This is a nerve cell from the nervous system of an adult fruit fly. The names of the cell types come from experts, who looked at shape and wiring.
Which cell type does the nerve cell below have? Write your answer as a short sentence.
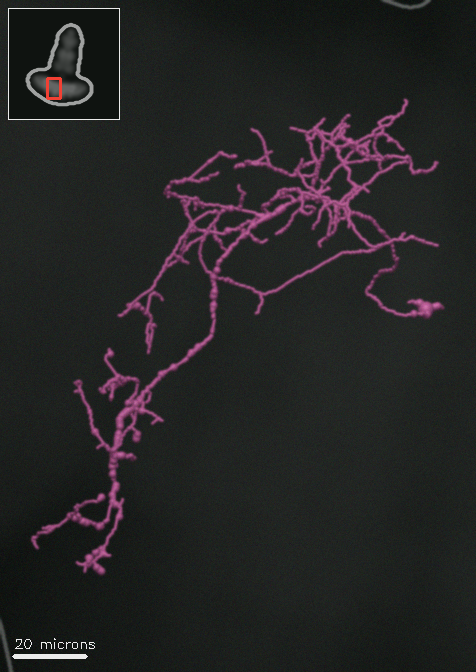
The cell type is CB1918.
